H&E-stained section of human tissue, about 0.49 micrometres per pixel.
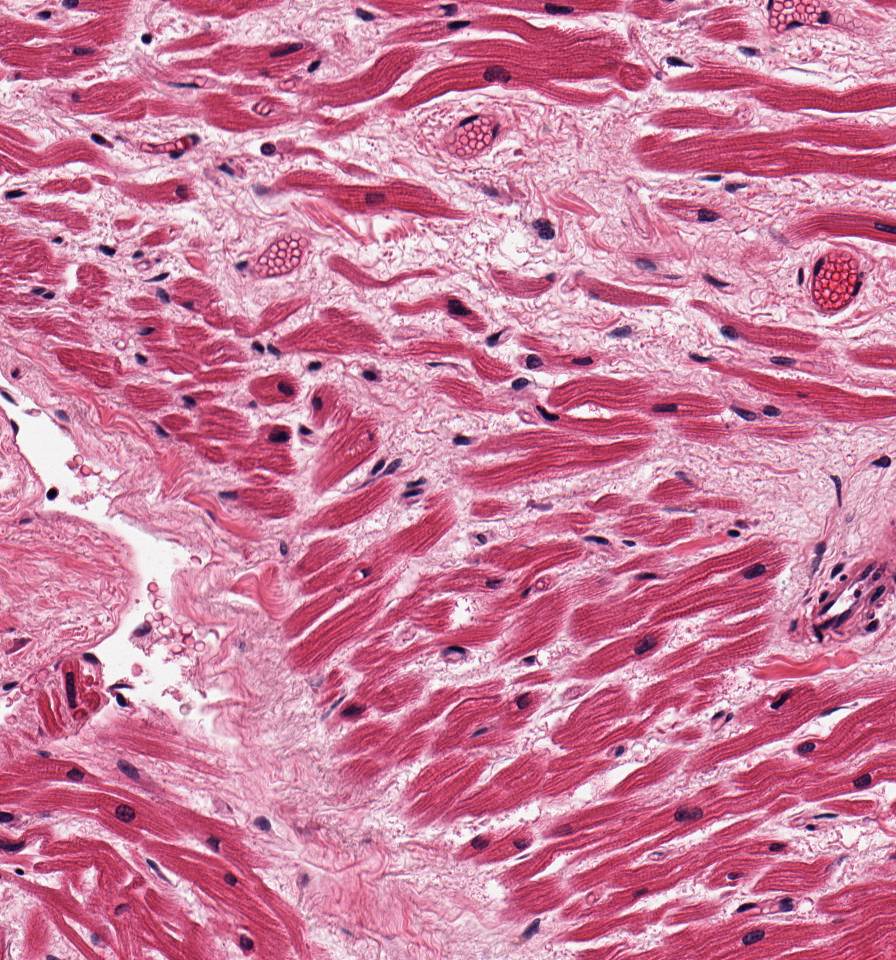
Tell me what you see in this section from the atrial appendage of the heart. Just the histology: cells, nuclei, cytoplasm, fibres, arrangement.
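Looking across the muscle fibres first, I can make out fine transverse striations in their deep pink cytoplasm. Between the fibres, in the connective tissue, small dark spindle-shaped nuclei are scattered about. At the left edge there is an empty cleft holding scattered red blood cells. And I find no fat cells anywhere in the field.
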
